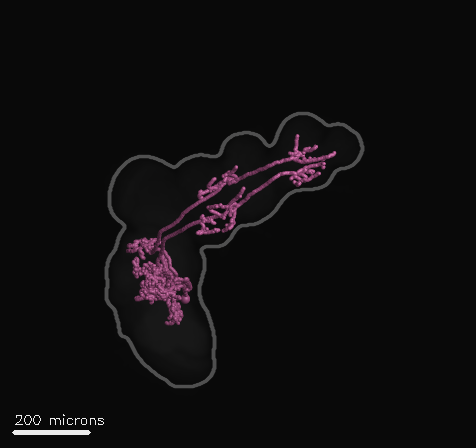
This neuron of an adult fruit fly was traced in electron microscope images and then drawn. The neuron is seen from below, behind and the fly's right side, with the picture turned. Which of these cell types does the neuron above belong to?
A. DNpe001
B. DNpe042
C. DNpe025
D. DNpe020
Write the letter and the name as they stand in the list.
D. DNpe020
